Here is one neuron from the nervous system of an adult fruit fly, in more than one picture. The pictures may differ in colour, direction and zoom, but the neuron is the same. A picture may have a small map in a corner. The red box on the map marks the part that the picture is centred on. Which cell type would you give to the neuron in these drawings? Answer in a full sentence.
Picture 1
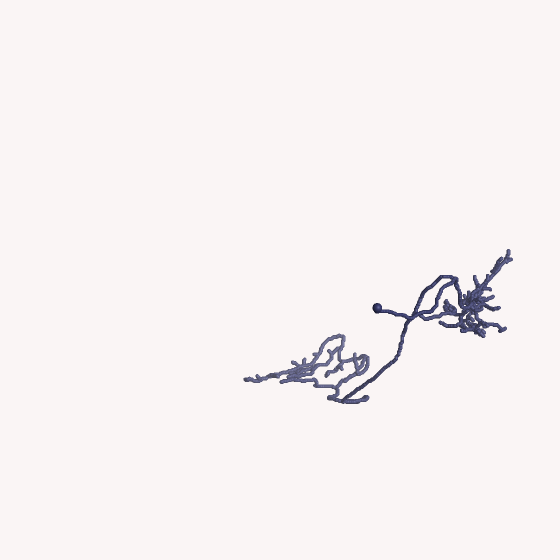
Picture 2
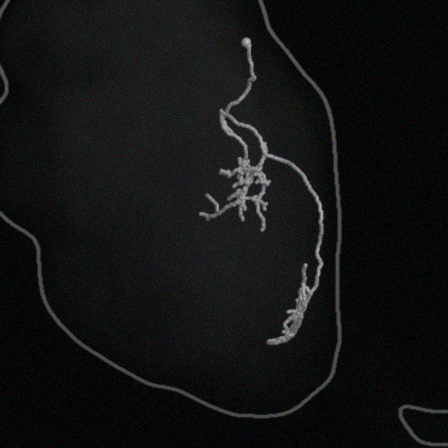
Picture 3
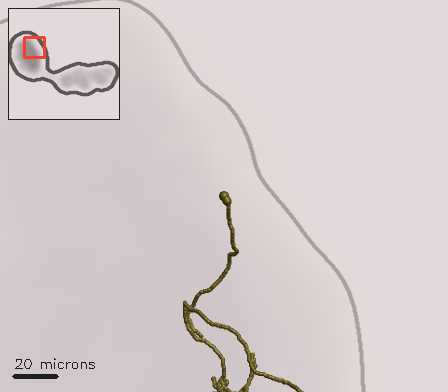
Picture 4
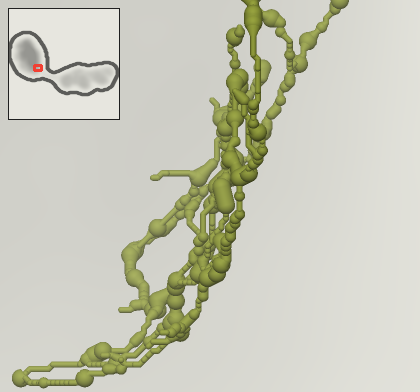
The cell type is LPT116.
